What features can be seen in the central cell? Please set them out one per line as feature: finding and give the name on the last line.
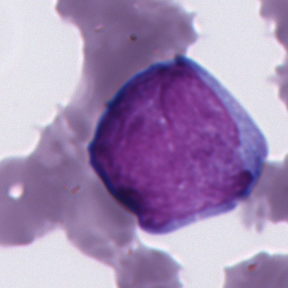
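Nucleus: fills most of the cell
Chromatin: fine, evenly spread, no coarse dark clumps
Cytoplasm: narrow rim, widest on the right side
Cytoplasm stain: blue
Name: myeloblast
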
